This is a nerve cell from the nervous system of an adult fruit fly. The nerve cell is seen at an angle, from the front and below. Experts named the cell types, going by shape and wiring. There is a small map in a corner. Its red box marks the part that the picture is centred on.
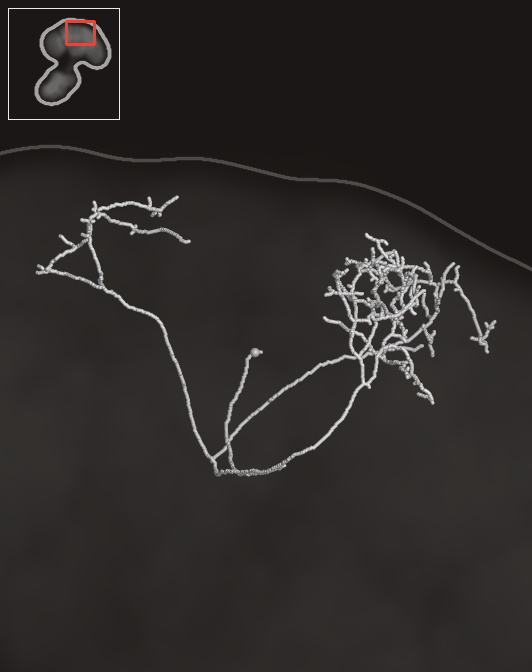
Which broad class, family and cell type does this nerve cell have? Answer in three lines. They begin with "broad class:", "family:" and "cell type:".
broad class: central-brain intrinsic neuron
family: hemilineage DM1_antero_dorsal
cell type: CB3339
